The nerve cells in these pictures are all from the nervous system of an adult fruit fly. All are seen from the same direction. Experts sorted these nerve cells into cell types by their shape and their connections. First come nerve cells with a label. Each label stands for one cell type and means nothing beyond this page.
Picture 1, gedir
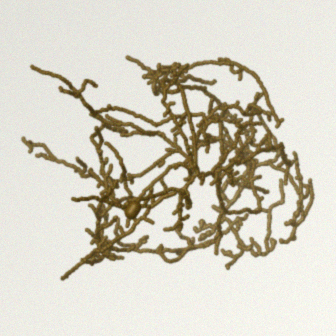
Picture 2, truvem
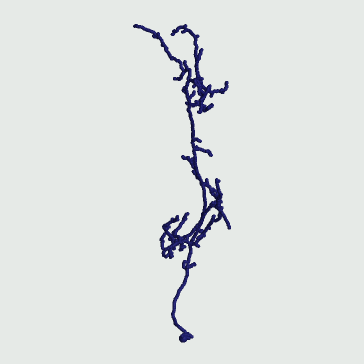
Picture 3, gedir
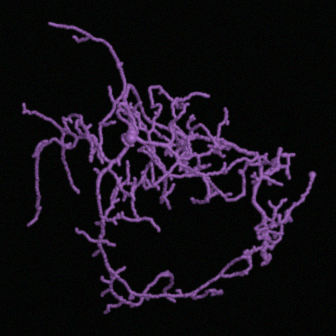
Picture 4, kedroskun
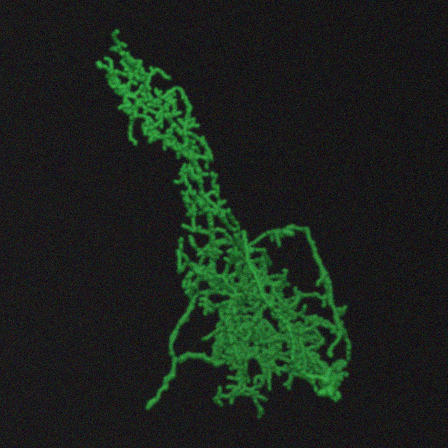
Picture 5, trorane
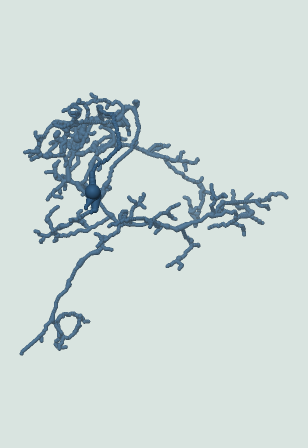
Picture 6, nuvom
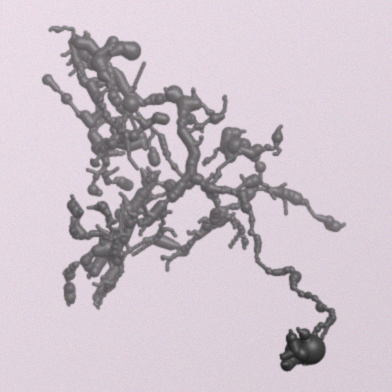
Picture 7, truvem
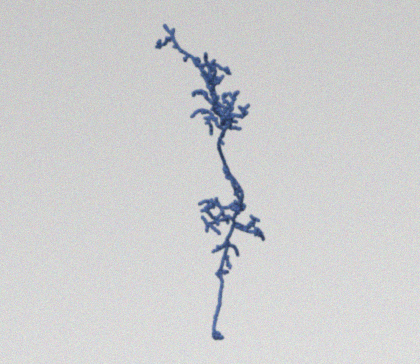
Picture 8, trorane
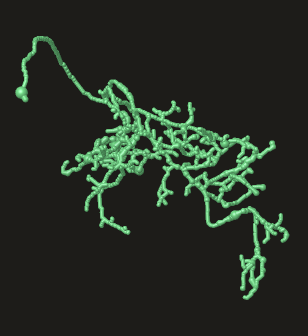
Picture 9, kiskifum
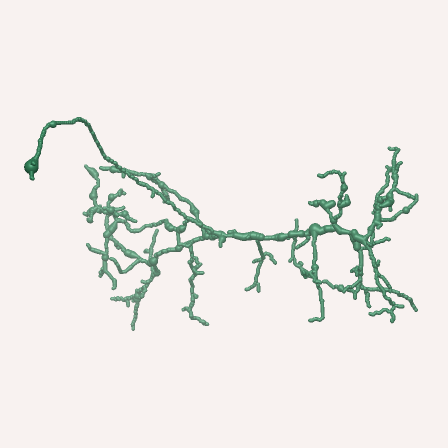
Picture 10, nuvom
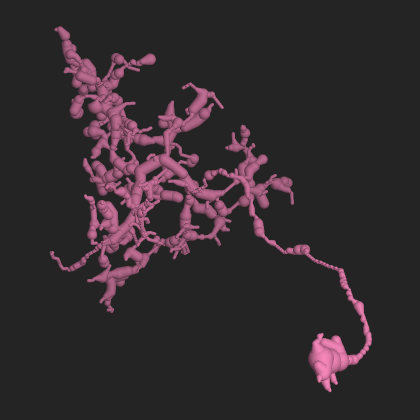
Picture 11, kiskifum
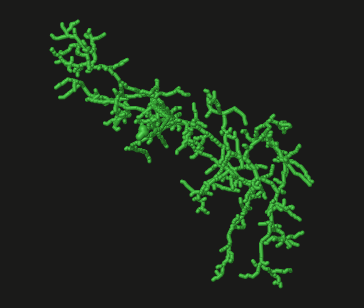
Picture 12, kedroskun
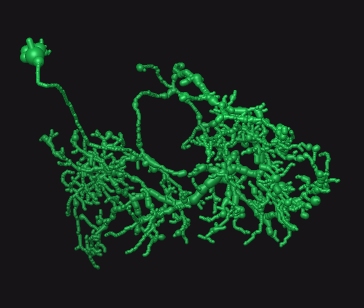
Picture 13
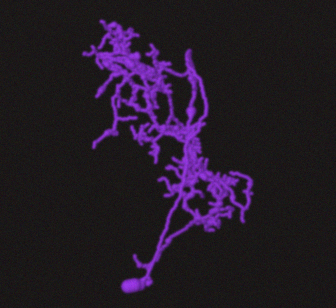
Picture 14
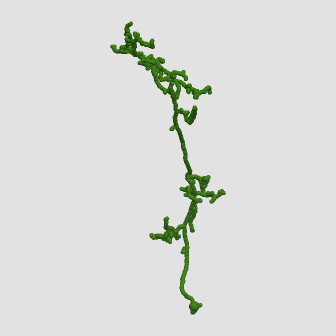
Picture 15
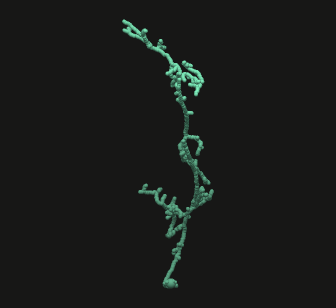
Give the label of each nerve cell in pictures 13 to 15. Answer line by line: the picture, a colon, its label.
13: trorane
14: truvem
15: truvem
